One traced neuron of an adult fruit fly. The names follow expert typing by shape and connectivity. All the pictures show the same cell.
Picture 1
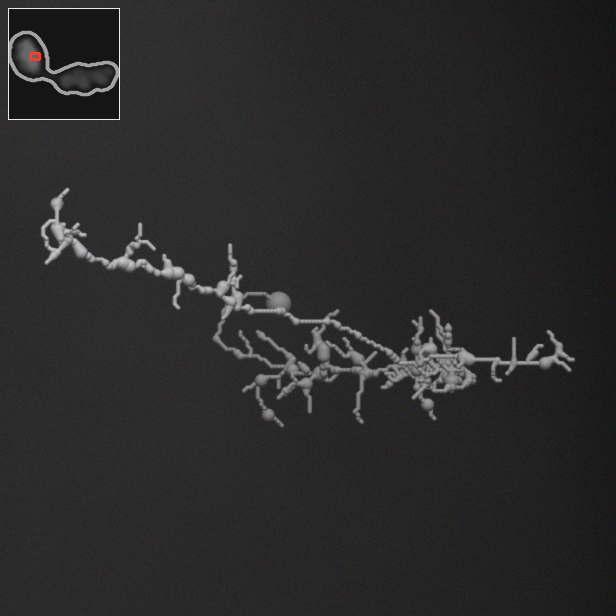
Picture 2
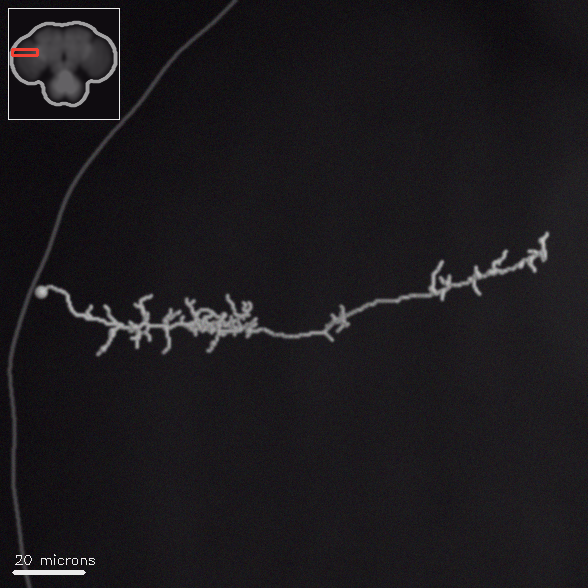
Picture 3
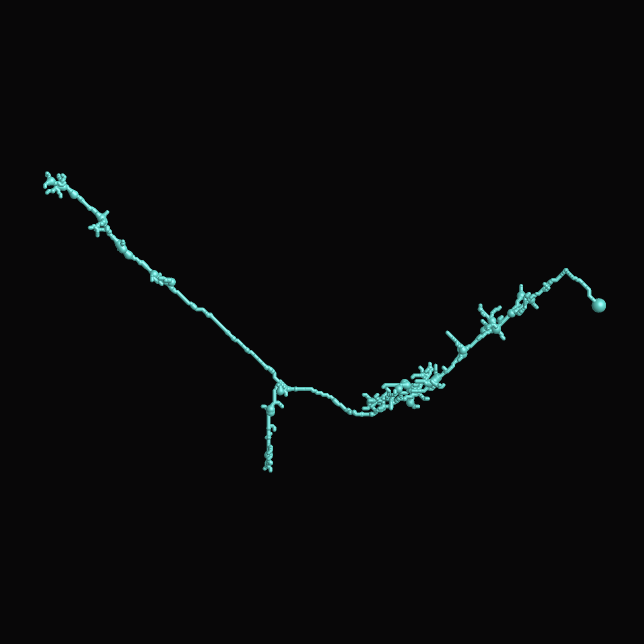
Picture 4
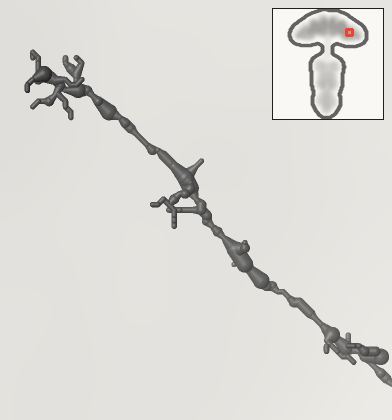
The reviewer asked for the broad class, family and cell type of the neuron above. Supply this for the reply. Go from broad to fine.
optic-lobe intrinsic neuron; TmY; TmY5a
